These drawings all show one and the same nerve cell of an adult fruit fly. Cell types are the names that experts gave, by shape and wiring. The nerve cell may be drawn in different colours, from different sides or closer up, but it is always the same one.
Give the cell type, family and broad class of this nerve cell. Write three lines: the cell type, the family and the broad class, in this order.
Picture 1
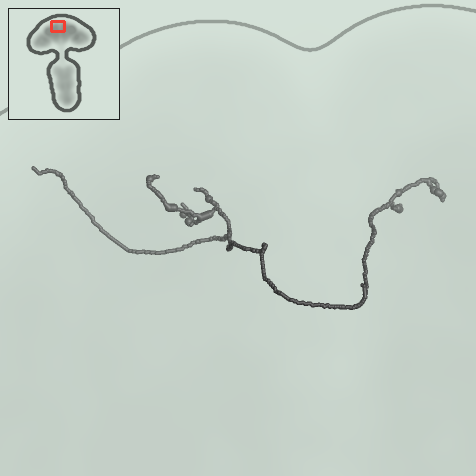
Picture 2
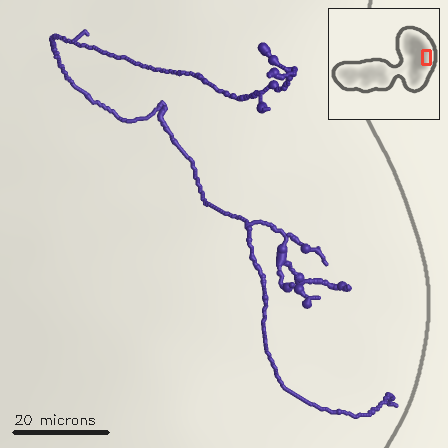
ORN_VA2
class olfactory
sensory neuron entering the brain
